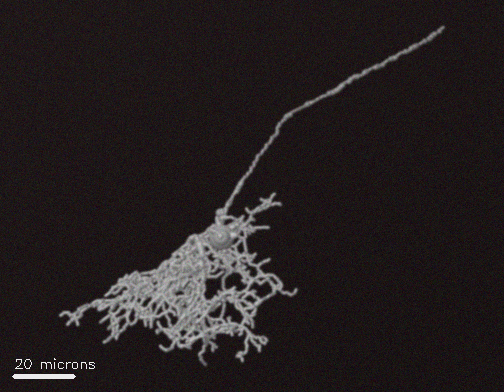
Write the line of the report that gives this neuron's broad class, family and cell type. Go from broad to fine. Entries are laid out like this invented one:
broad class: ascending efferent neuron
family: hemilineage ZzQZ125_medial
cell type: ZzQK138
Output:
broad class: motor neuron of the nerve cord
family: MNad
cell type: MNad11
